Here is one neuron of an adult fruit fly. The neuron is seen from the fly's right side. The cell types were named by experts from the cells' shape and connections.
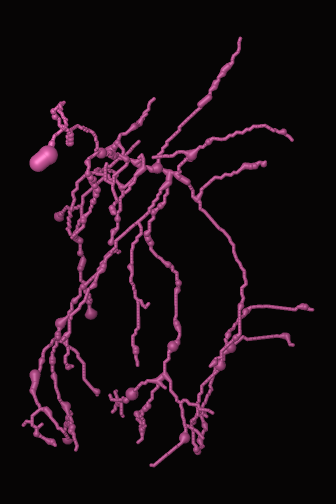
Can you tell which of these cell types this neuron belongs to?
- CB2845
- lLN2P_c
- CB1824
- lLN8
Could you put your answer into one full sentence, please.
This particular neuron has the cell type CB2845.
